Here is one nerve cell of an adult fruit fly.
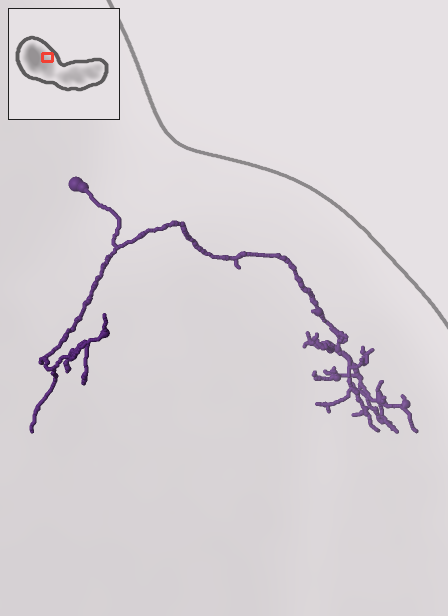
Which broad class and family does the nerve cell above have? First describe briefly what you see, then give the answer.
In this view it is wider than it is tall. Its broad class is optic-lobe intrinsic neuron. Its family is MeLo.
